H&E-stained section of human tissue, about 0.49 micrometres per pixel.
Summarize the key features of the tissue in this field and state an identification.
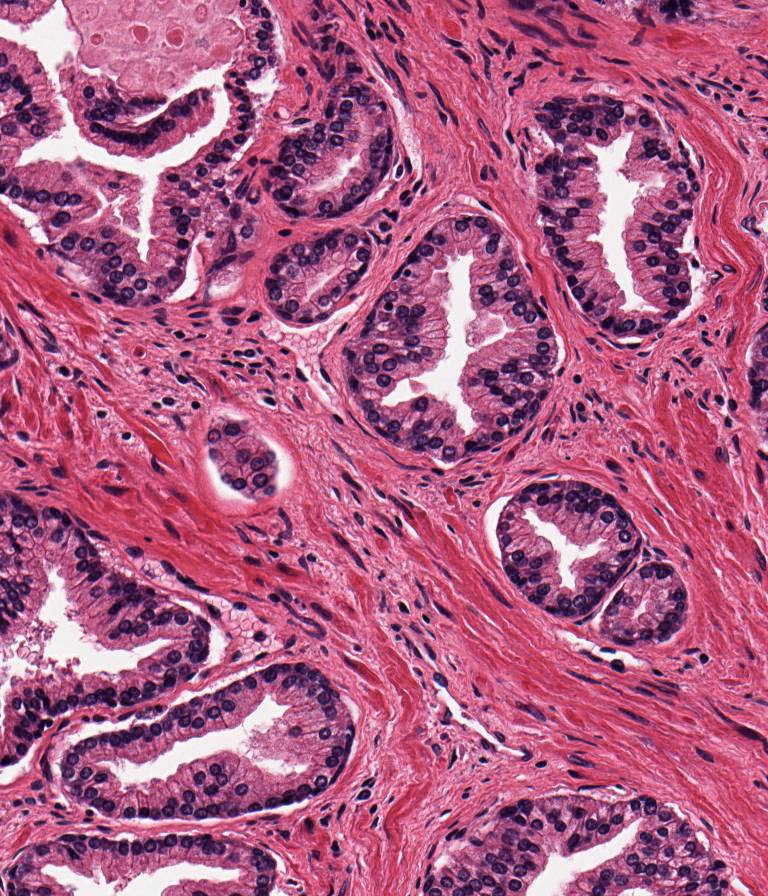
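Glands of varying size are spread across the whole field, with bands of pink stroma between them. Their epithelial nuclei are round and darkly stained. That stroma is streaming bundles of pink spindle cells with elongated nuclei. Most lumens are empty and white, though the top left gland holds pale pink material. It's prostate.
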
